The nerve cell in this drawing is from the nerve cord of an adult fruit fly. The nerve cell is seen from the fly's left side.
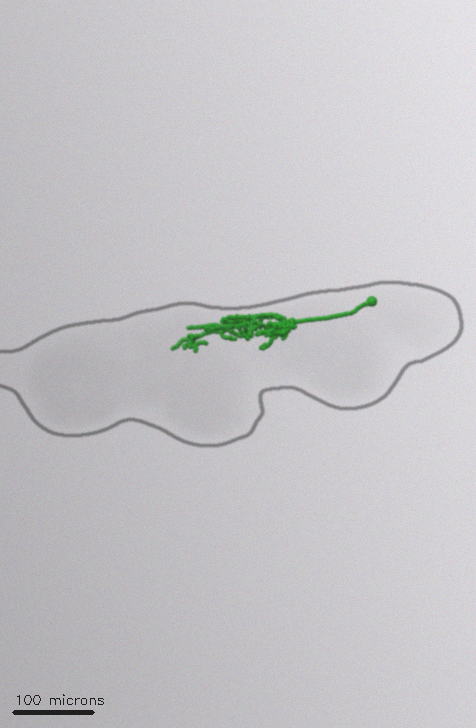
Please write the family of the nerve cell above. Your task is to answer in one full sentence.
The family assigned to this nerve cell is hemilineage 03B.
